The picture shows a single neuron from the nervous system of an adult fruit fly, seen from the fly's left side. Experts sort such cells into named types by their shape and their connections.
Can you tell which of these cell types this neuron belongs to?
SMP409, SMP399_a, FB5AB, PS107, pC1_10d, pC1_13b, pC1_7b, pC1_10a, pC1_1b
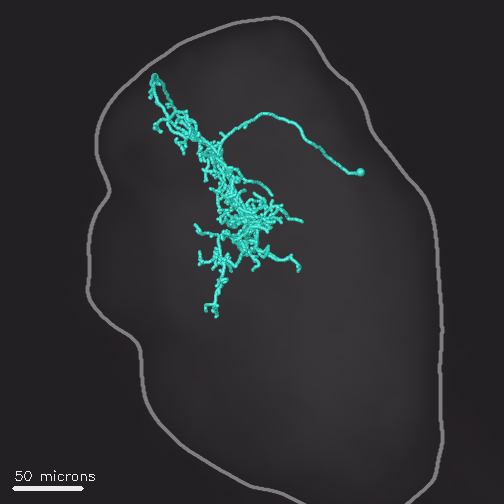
pC1_13b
